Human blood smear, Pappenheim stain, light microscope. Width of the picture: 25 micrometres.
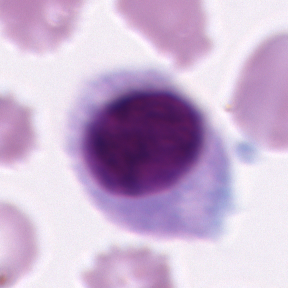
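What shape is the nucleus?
Round to oval, with no indentation or lobes, about 11 by 9 micrometres.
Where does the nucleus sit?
Off-centre toward the upper left; the cytoplasm is widest below and to the right of it.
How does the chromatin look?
Dark purple, mottled with coarse clumps.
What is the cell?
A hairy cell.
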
